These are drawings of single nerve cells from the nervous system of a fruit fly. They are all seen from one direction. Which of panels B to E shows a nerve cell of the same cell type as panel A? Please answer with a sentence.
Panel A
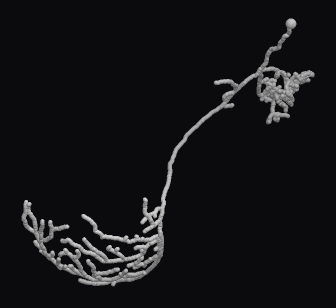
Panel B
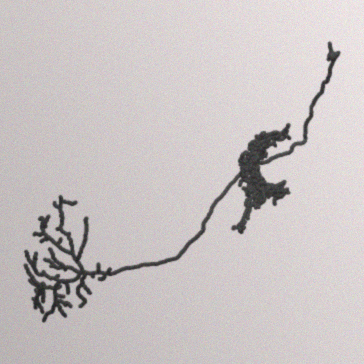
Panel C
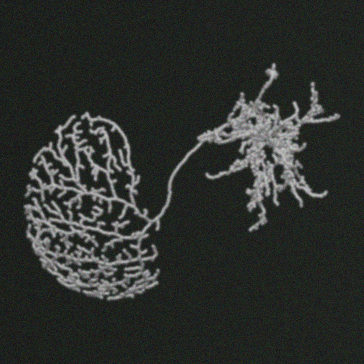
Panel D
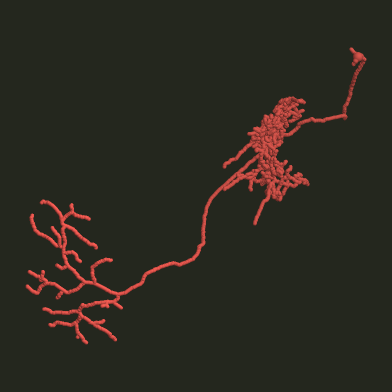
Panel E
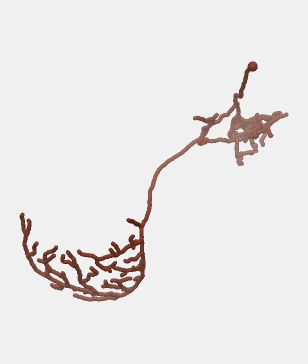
Panel E shows a nerve cell of the same cell type.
